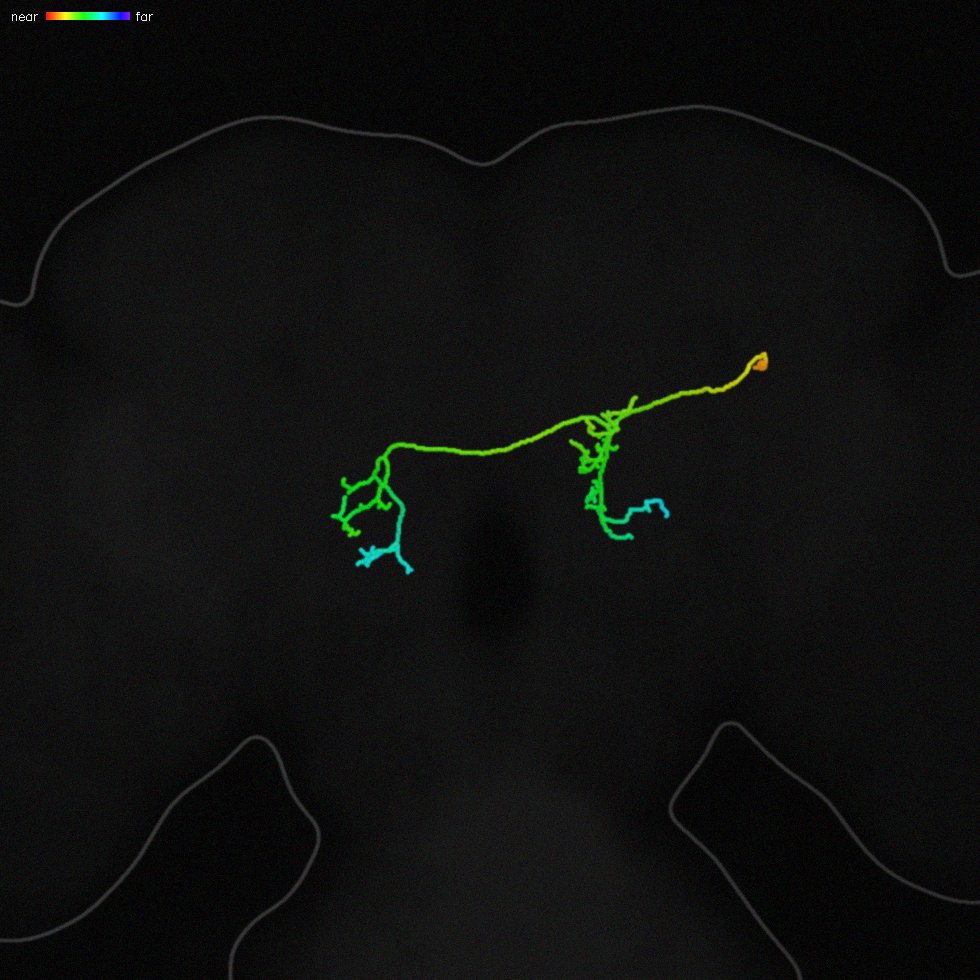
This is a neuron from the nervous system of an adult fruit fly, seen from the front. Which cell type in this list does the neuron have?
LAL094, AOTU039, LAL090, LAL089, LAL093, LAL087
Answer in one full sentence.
What this neuron is, by cell type, is LAL094.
